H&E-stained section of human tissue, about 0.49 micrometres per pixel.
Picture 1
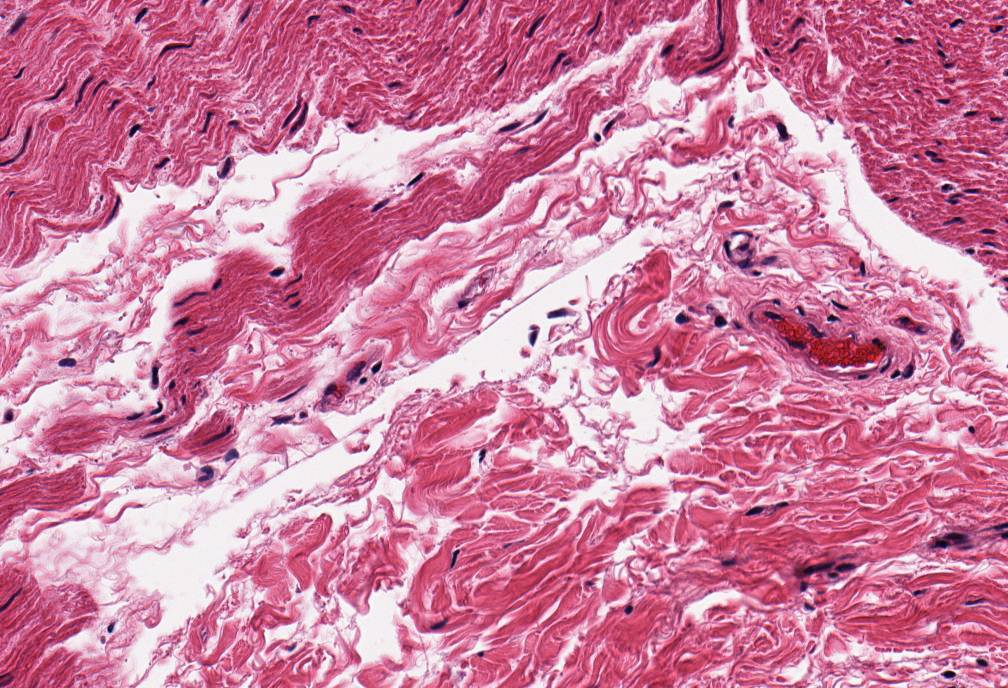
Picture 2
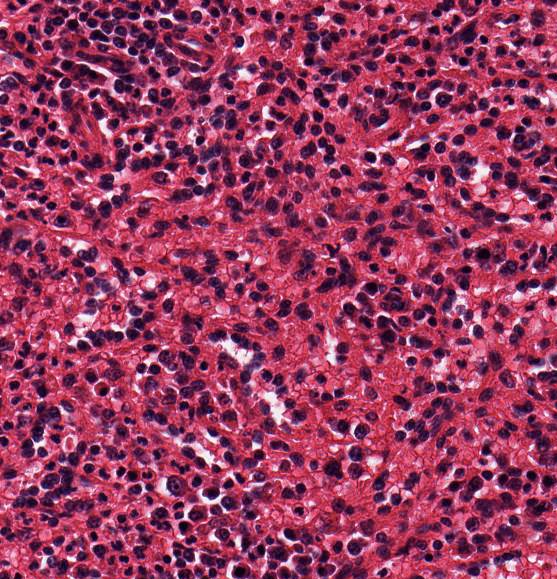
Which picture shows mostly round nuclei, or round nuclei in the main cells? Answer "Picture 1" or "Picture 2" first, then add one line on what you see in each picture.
Picture 2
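In picture 1: The nuclei lying within the fibre bundles are dark, elongated and spindle-shaped.
In picture 2: Most nuclei are small, round and darkly stained.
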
